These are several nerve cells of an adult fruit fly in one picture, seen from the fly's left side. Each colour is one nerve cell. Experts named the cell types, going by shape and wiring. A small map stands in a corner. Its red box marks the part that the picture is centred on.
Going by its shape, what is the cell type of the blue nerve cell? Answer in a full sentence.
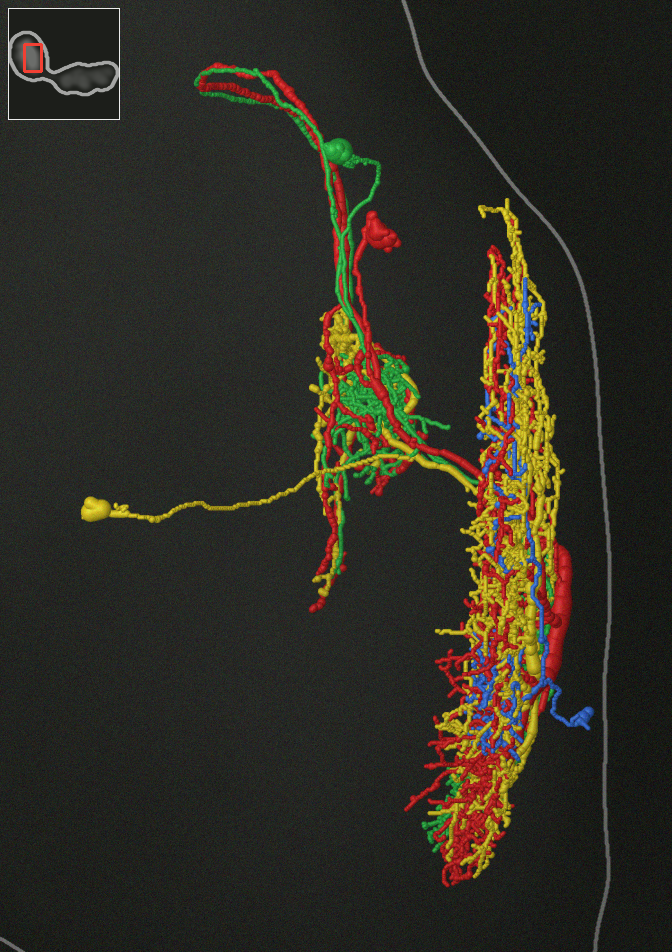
The cell type is LPi3b.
